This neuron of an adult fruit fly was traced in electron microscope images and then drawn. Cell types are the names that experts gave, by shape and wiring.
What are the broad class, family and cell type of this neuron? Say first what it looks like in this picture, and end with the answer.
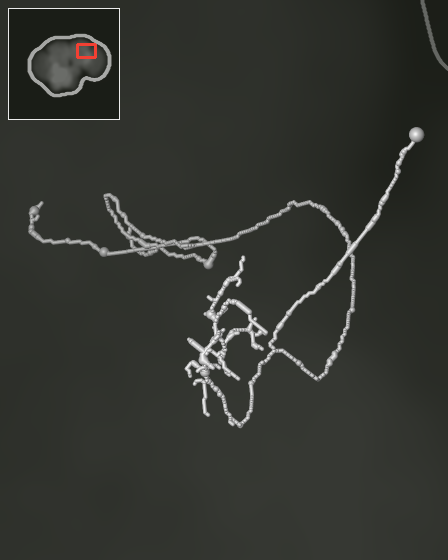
The cell body can be seen at the upper right of the picture. In this view it is wider than it is tall. Its broad class is visual projection neuron. Its family is hemilineage VPNd2. The cell type is LC10e.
